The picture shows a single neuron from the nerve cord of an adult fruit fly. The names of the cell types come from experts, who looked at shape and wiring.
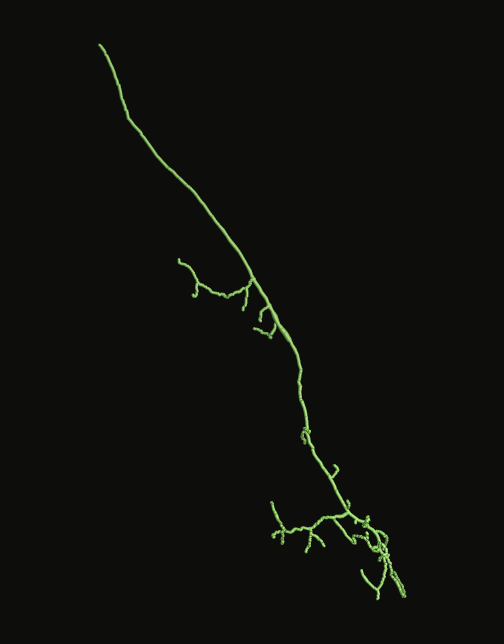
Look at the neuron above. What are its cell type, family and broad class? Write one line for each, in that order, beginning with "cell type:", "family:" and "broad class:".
cell type: DNge016
family: hemilineage LB12
broad class: descending neuron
